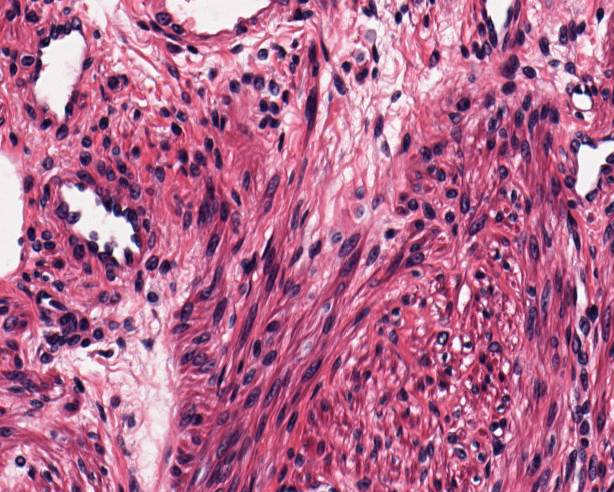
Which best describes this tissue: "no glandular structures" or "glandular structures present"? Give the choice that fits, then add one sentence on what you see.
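Glandular structures present. A few small tubular spaces lie in the upper left part of the field.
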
